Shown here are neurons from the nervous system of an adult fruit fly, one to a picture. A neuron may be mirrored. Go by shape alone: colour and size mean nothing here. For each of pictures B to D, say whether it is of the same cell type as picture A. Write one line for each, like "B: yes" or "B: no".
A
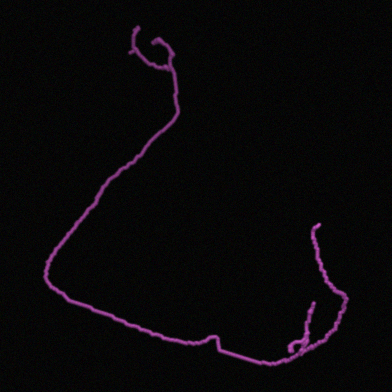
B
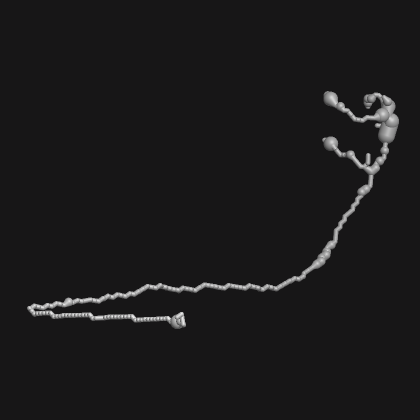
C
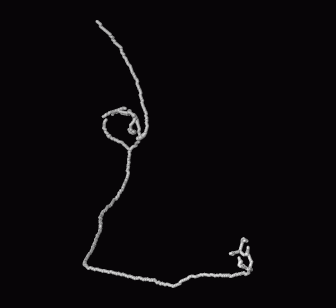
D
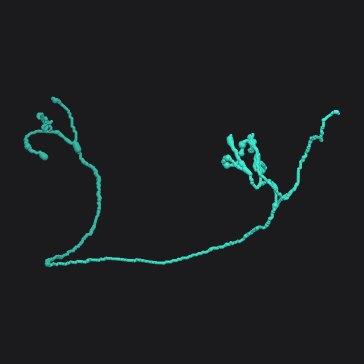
B: yes
C: yes
D: no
